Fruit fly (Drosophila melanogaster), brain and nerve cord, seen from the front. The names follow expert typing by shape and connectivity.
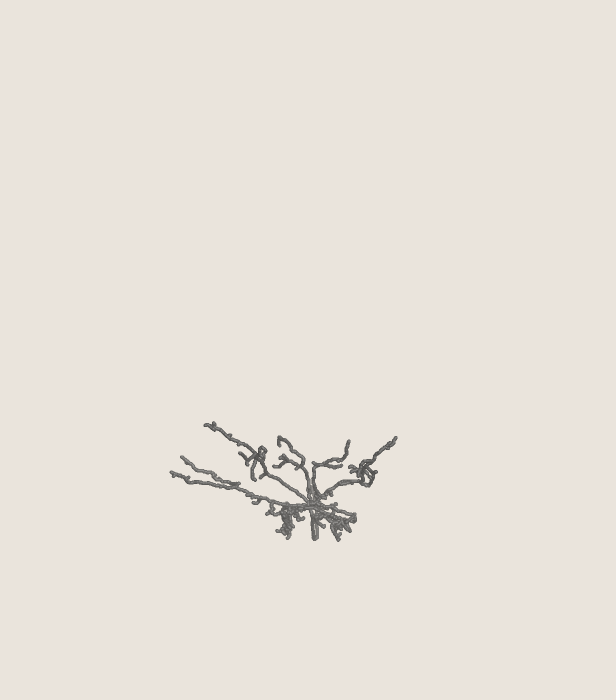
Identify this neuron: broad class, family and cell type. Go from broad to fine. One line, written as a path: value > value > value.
central-brain intrinsic neuron > hemilineage LB0 > GNG348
